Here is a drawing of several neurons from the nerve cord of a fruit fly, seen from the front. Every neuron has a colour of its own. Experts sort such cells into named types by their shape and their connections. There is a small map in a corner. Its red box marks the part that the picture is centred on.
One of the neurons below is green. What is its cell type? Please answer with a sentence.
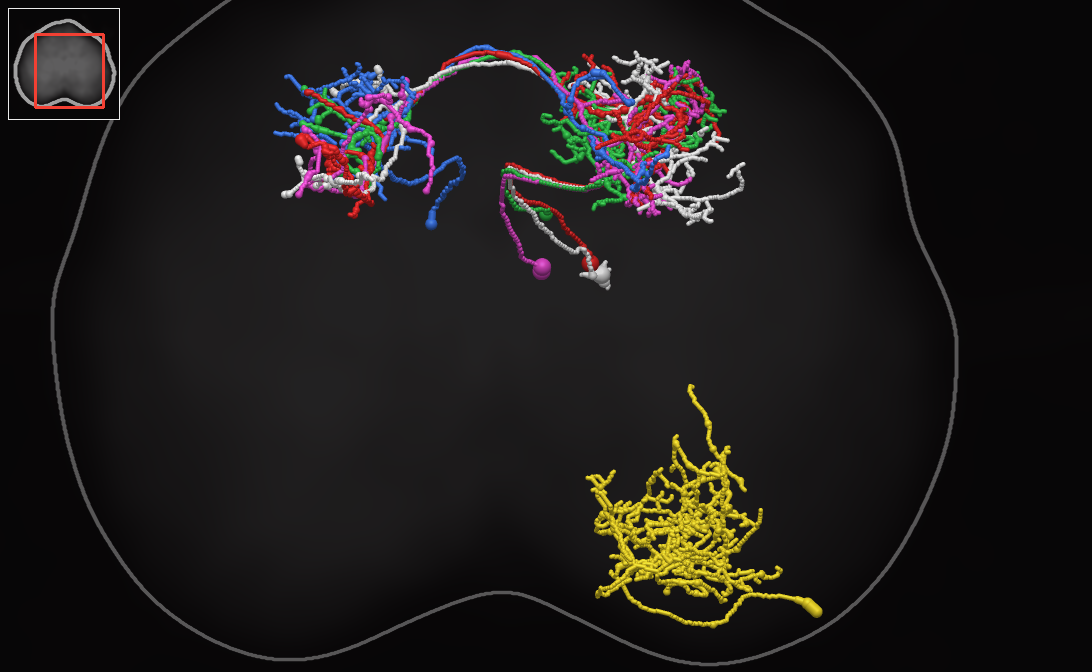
The cell type is IN06A097.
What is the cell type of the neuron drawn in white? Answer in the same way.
The cell type is IN06A079.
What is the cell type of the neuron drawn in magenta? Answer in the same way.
The cell type is IN06A083.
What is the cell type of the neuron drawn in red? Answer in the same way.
The cell type is IN06A069.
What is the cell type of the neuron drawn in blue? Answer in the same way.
The cell type is IN06A125.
